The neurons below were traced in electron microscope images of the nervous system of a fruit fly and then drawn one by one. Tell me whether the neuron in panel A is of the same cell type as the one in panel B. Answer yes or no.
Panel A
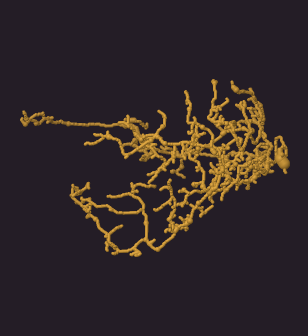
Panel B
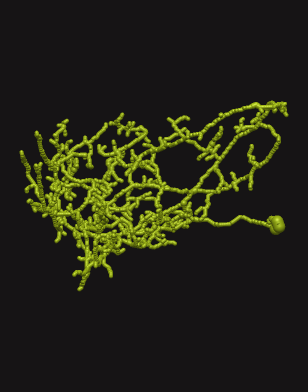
no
